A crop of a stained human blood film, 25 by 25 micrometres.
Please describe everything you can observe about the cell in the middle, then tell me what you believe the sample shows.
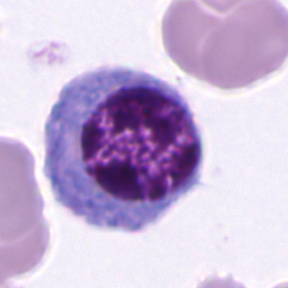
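Staining of the cytoplasm is a fairly deep blue. Within the nucleus, the chromatin is dark purple and coarsely clumped, with paler strands between the clumps. No distinct nucleoli can be made out, and no clear vacuoles appear in the cytoplasm. The cell is a plasma cell.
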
